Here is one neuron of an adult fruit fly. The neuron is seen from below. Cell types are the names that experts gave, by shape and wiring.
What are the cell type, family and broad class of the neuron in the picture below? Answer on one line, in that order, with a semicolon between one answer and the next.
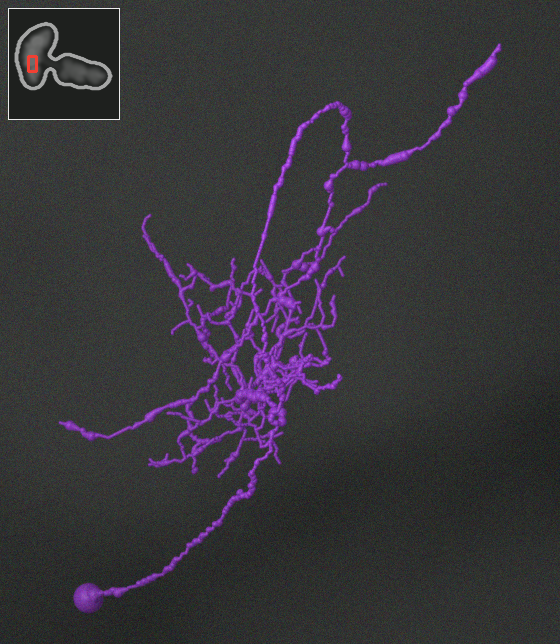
LHPV3b1_a; hemilineage VPNp1_medial; central-brain intrinsic neuron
